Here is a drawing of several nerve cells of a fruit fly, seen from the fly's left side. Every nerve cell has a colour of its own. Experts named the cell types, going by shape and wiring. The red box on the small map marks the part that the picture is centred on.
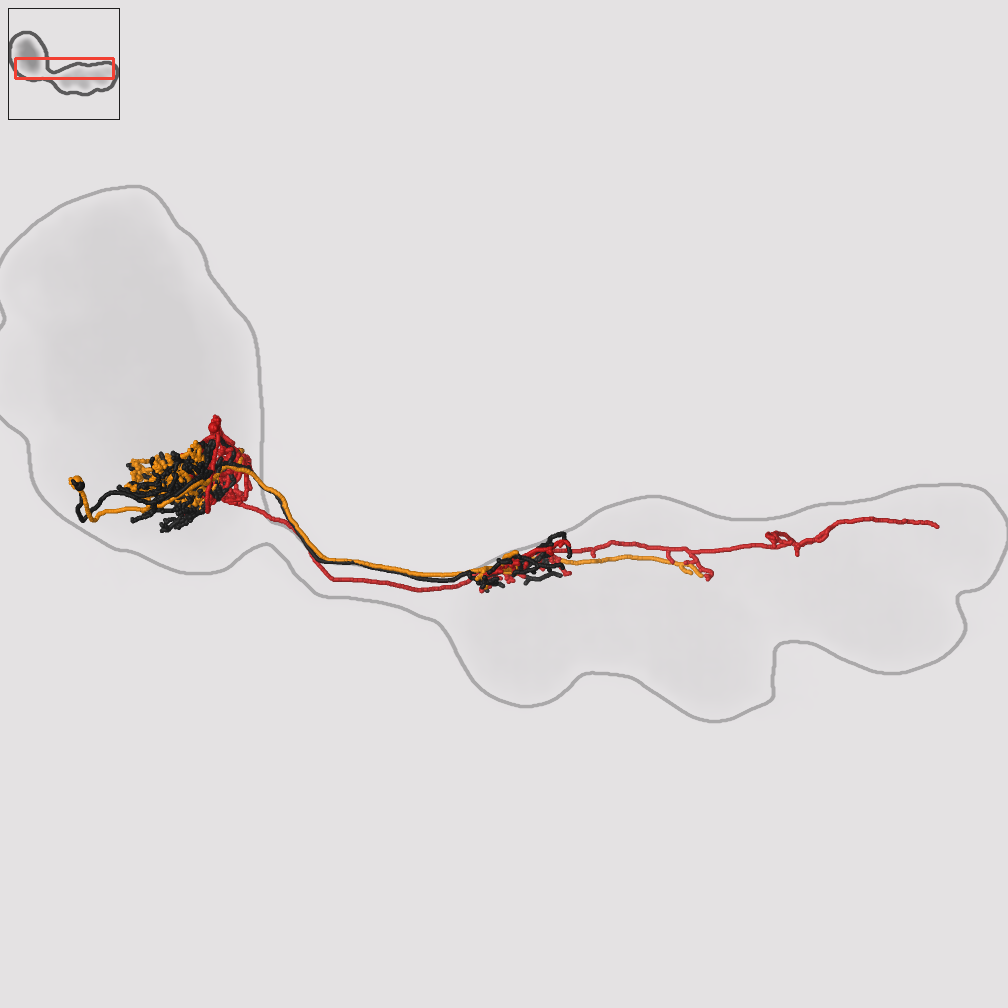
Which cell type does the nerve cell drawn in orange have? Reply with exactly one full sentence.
The cell type carried by this nerve cell is DNge004.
